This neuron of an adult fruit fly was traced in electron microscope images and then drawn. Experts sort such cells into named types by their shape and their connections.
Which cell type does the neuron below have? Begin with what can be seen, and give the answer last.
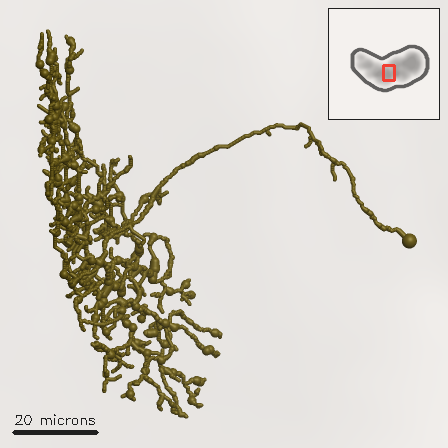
Its cell body lies on the right of the picture. By the scale bar it is about 95 microns tall in this view. The picture shows dozens of branch ends. This is an optic-lobe intrinsic neuron. The cell type is Li15.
